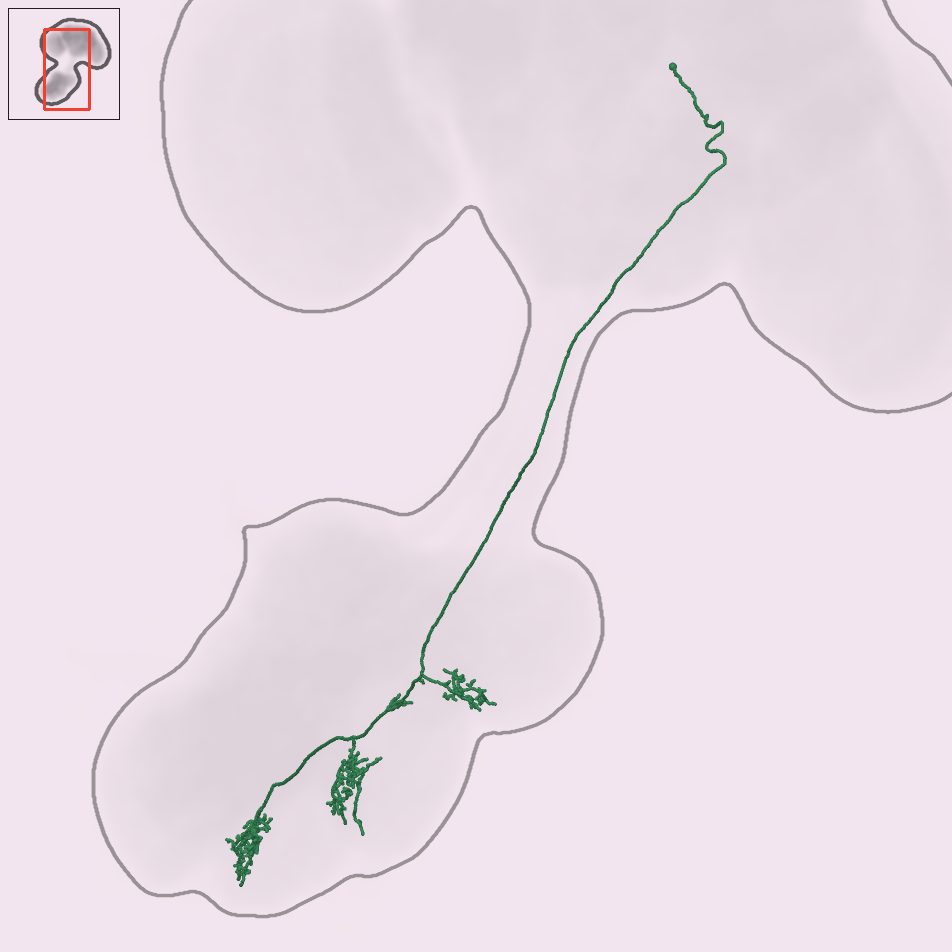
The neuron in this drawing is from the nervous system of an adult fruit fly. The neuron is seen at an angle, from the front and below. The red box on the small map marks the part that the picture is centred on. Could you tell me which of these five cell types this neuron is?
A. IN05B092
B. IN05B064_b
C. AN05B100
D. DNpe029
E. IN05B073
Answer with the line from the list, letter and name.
D. DNpe029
